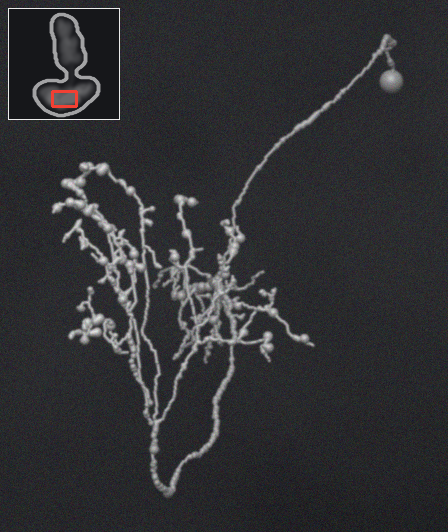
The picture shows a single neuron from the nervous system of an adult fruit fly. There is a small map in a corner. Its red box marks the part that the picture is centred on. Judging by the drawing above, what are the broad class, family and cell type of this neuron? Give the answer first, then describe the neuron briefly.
Its broad class is central-brain intrinsic neuron. The family is hemilineage DL1_dorsal. The cell type is FB1E_a. It is in the brain and does not reach the nerve cord. The cell body is at the upper right of the picture. Dozens of branch ends can be seen.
